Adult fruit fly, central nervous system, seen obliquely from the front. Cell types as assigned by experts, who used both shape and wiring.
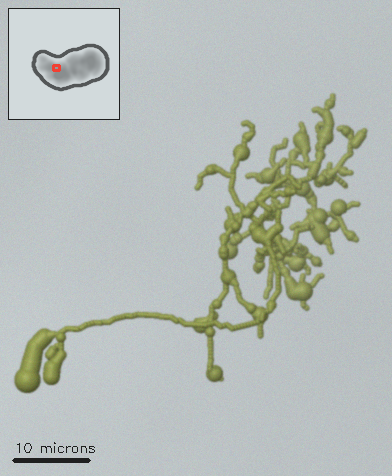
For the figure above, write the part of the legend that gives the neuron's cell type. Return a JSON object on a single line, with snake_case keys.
{"cell_type": "Dm10"}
